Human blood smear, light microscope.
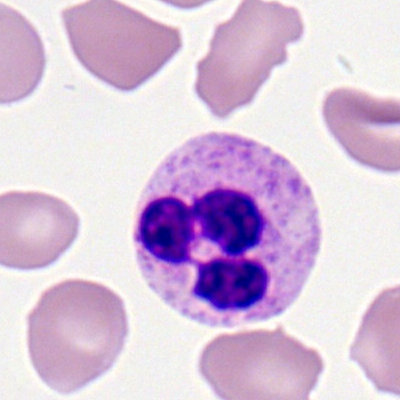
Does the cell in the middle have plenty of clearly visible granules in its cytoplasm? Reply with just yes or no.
Yes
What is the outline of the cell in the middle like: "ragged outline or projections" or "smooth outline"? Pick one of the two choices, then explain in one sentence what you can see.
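Smooth outline. The cell's outline is round and smooth.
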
